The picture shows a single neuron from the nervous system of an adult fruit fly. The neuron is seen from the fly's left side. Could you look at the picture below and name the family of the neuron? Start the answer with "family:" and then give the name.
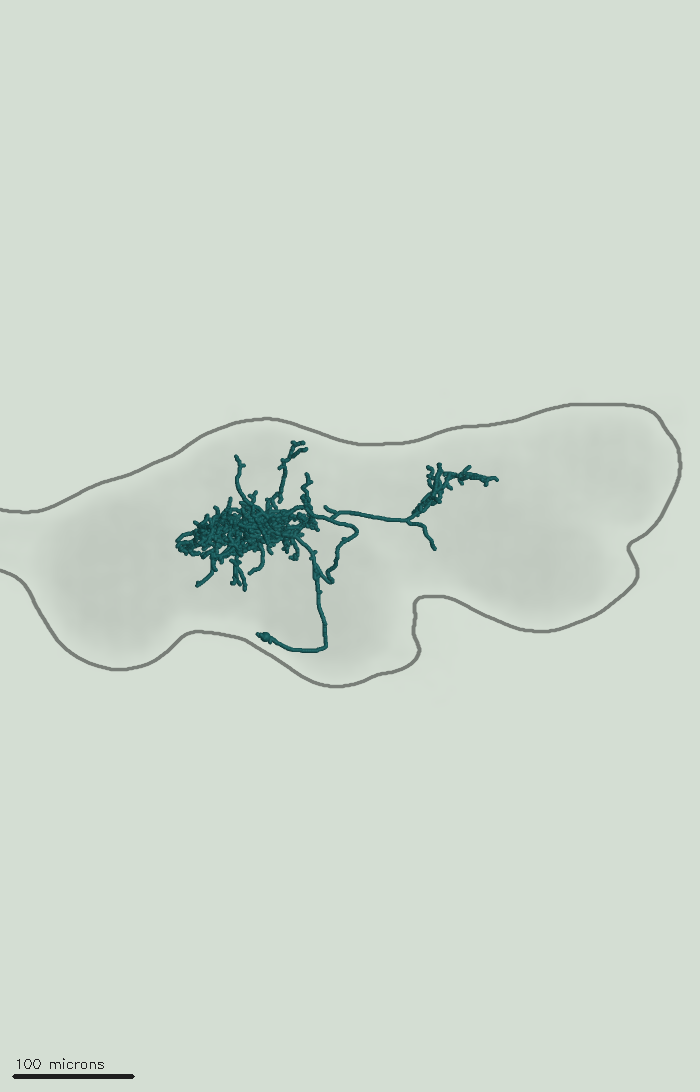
family: hemilineage 04B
